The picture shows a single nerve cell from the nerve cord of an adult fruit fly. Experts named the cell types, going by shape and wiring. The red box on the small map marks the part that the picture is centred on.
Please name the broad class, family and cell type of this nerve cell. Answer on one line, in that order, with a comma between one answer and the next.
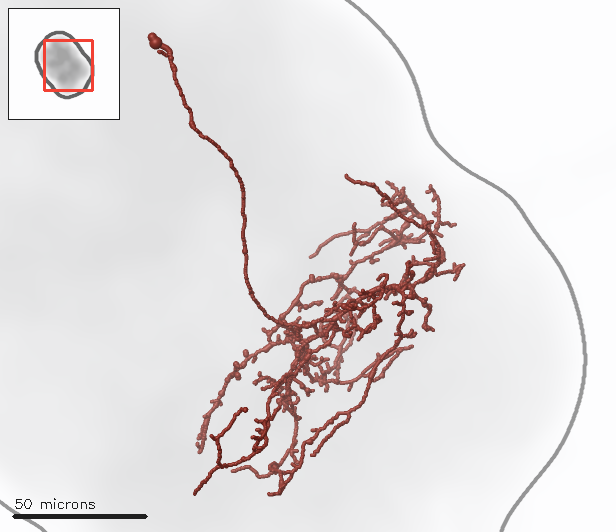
nerve-cord intrinsic neuron, hemilineage 12A, IN12A044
